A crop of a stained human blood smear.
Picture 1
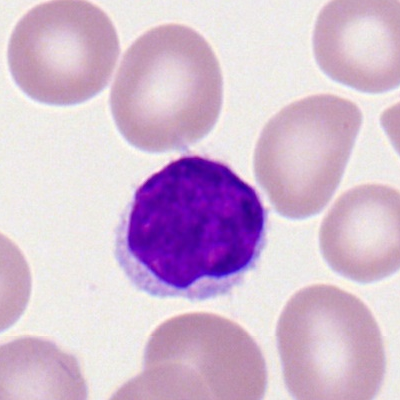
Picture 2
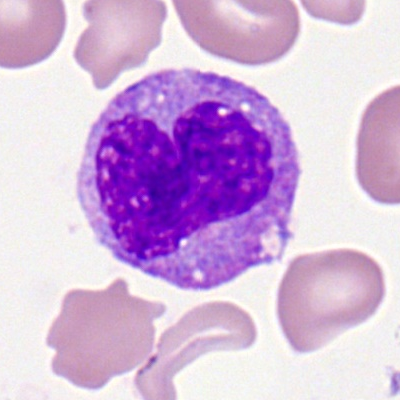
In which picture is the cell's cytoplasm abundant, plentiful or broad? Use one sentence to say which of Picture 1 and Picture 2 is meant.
Abundant cytoplasm surrounds the nucleus in picture 2.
